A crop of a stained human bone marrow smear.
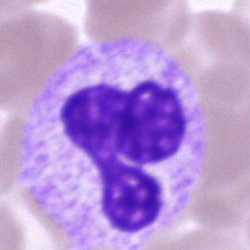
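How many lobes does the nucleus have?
Three, as I count them.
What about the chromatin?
Dense, and dark purple.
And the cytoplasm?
Abundant and pale lilac, with fine lilac granules spread throughout.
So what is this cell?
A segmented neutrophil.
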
